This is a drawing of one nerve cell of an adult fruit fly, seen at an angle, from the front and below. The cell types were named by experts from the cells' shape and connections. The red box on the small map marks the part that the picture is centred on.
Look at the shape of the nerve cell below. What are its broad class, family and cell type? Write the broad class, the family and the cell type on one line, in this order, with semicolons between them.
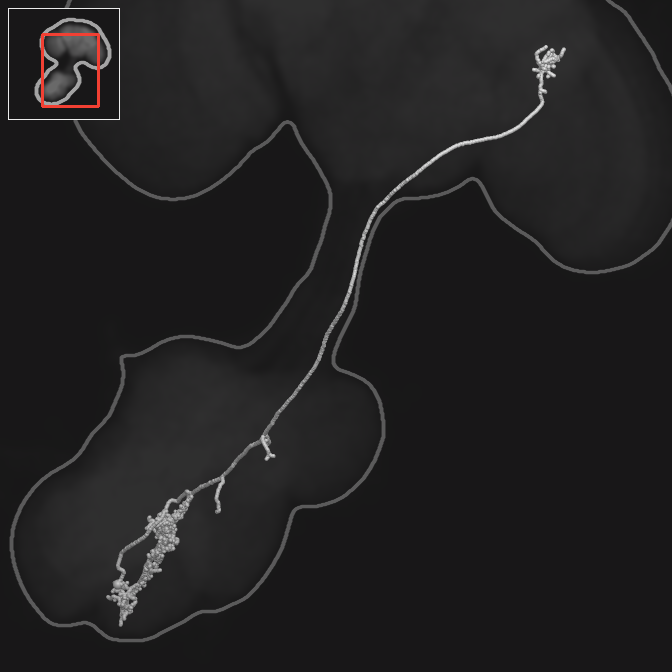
ascending neuron; hemilineage 10B; AN10B027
